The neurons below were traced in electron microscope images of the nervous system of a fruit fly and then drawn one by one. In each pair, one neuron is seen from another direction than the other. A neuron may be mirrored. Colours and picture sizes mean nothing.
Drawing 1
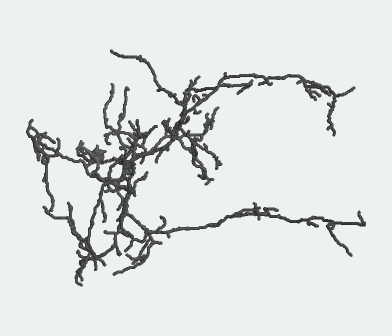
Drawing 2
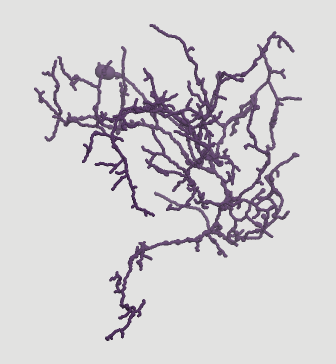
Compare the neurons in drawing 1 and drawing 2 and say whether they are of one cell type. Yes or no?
yes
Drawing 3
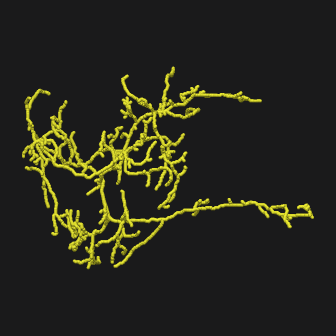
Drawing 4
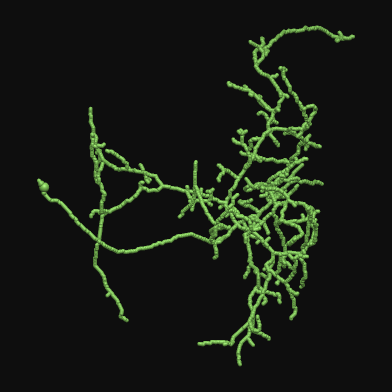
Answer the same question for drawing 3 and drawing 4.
yes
